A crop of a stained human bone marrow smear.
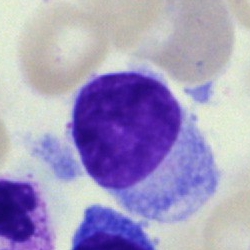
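Hairy cell, the cell in the middle of a stained human bone marrow smear. Its nucleus lies off-centre, toward the upper left of the cell, and shows no sharply outlined nucleolus. Most of the cytoplasm sits on the lower right side of the nucleus and contains no distinct pink or purple granules.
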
